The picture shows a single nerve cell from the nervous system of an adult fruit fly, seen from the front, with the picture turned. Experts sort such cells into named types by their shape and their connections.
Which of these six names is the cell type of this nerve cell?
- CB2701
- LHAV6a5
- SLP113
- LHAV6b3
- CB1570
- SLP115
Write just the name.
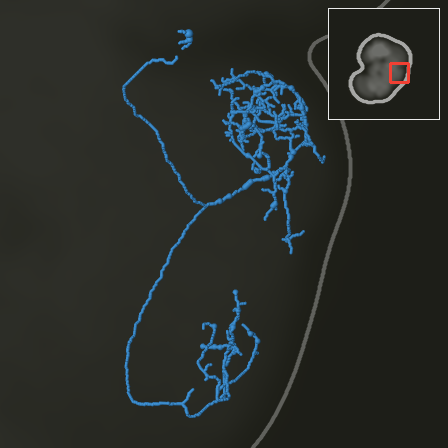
CB1570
